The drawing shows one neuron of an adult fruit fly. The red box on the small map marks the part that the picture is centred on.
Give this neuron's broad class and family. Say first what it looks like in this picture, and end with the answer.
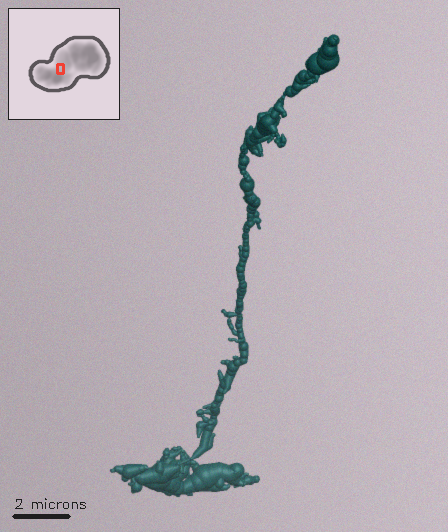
No cell body is drawn. By the scale bar it is about 17 microns tall in this view. Dozens of branch ends can be seen. It is a photoreceptor or other optic-lobe sensory neuron. The name of its family is class visual.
